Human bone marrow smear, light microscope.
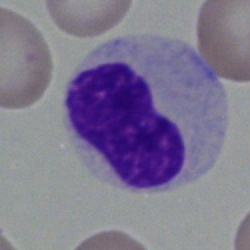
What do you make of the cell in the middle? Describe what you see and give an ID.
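On its upper right side, the nucleus has a notch that gives it a peanut-like shape. This nucleus lies toward the left side of the cell, and its chromatin is dark purple and clumped. Cytoplasm forms its widest rim on the right side of the cell. It is a band neutrophil.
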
